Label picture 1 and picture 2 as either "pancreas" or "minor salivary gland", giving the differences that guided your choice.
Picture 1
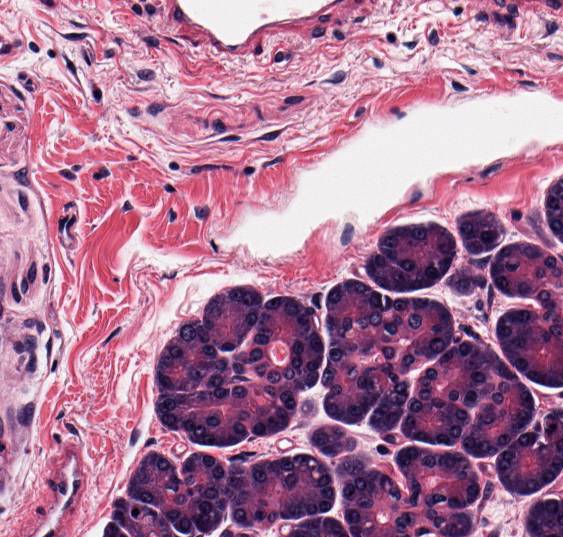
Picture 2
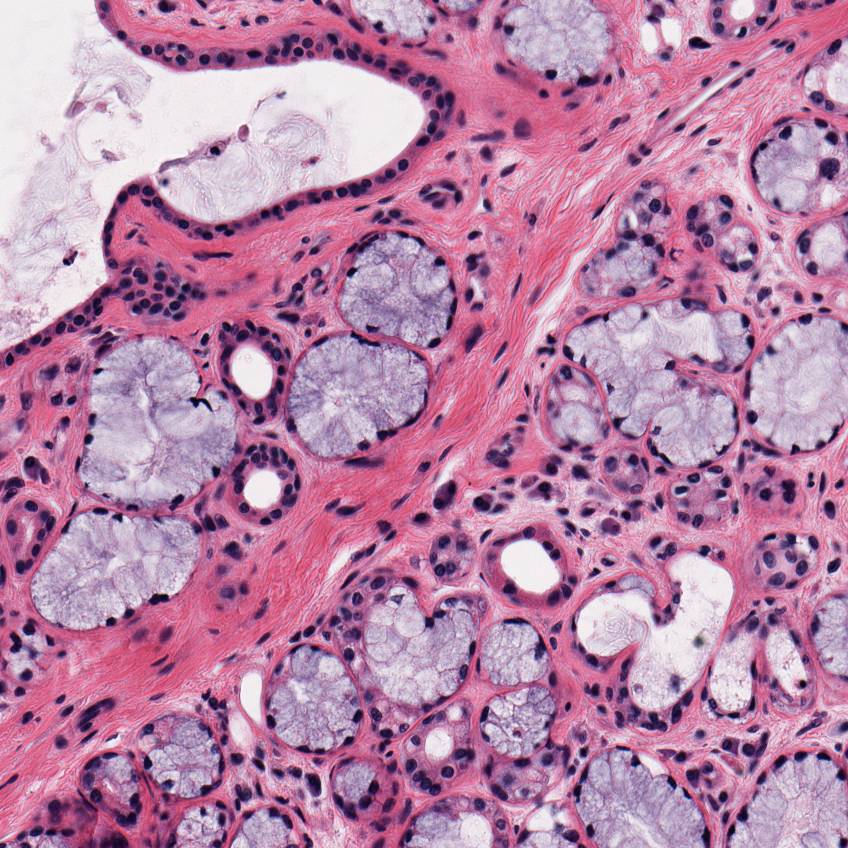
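Picture 1 shows pancreas; picture 2 shows minor salivary gland. In the pancreas, closely packed glandular acini occupy the lower right of the field and fibrous connective tissue the upper left. Its acinar cells are pyramidal, grouped in rounded clusters around very small central lumens, with round nuclei placed toward the cell base. Toward the centre of each acinus the cytoplasm is pinker than the purple basal cytoplasm. In the minor salivary gland, a band of dense pink fibrous stroma runs diagonally from lower left to upper right, with glandular units on both sides. Most of these units are rounded acini filled with pale bluish-grey, finely foamy cytoplasm, their nuclei dark and flattened against the cell base. A large duct is lined by a thin epithelium of small cuboidal cells with dark nuclei.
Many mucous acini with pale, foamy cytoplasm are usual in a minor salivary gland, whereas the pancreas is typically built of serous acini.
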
